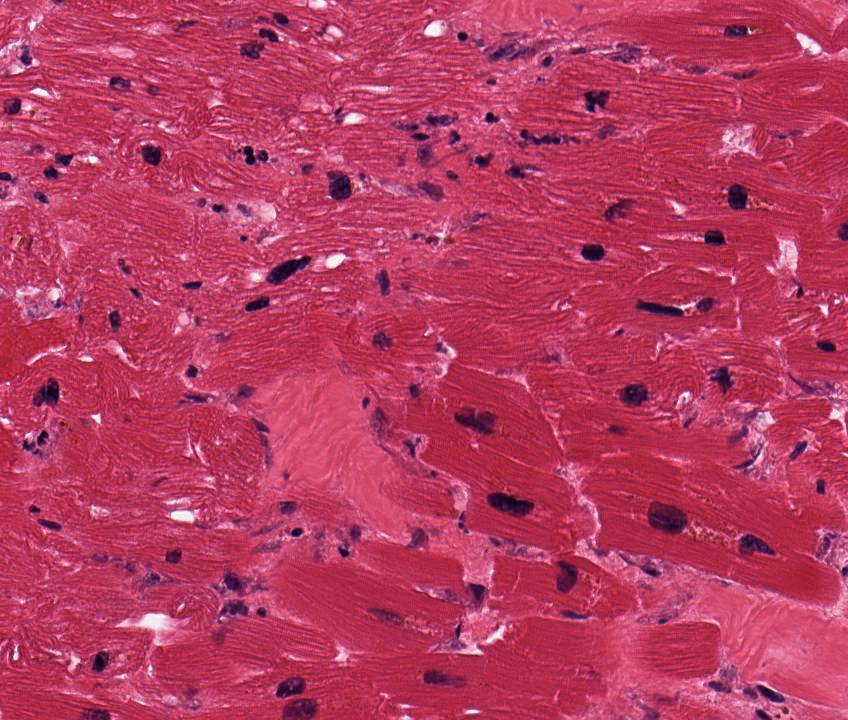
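Left ventricle of the heart. Almost the whole field is muscle fibres, running mostly left to right, somewhat obliquely. The cardiac muscle cell nuclei sit centrally within the fibres. Several, especially lower right, look enlarged, dark and blocky. Left of centre in the lower half, between fibres, there's a pale pink, nearly acellular patch.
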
